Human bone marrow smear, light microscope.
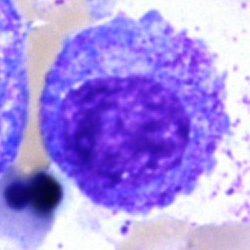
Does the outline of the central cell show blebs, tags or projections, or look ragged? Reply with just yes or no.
Yes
